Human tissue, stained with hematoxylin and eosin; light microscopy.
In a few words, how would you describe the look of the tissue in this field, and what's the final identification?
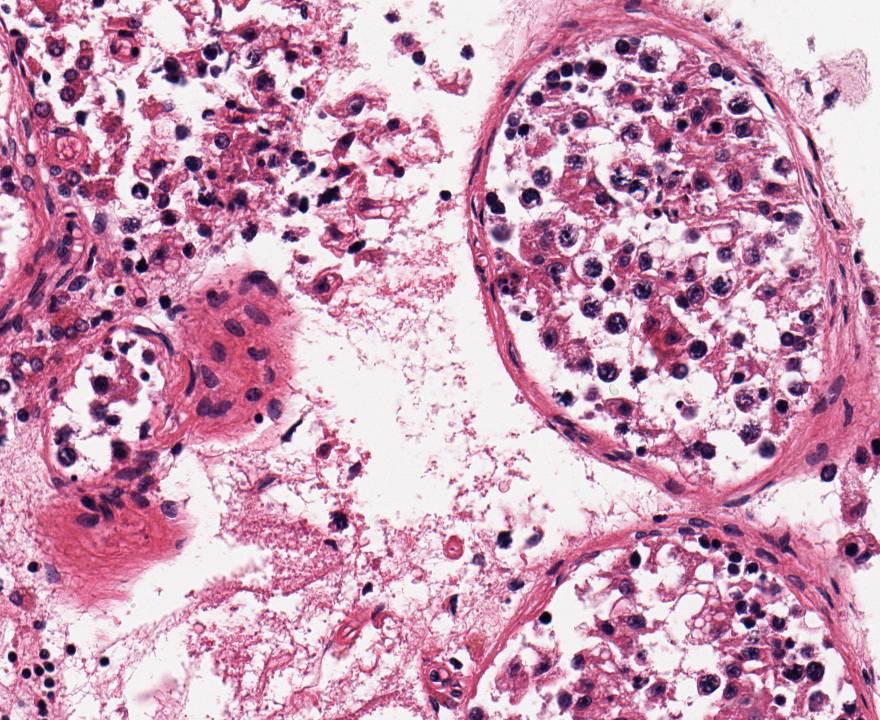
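Going tubule by tubule, each is bounded by a thin concentric layer of pink fibres with flattened, elongated nuclei. Inside, many cells have small, round, very dark nuclei, and many sit within clear empty halos. Between the tubules, the centre of the field looks pale, loose and wispy, with scattered detached cells. So this is testis.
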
